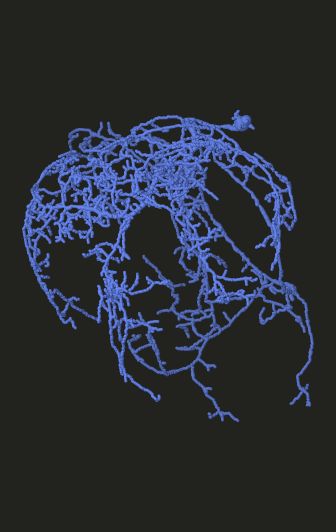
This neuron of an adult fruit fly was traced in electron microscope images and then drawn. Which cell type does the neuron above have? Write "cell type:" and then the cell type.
cell type: AVLP281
